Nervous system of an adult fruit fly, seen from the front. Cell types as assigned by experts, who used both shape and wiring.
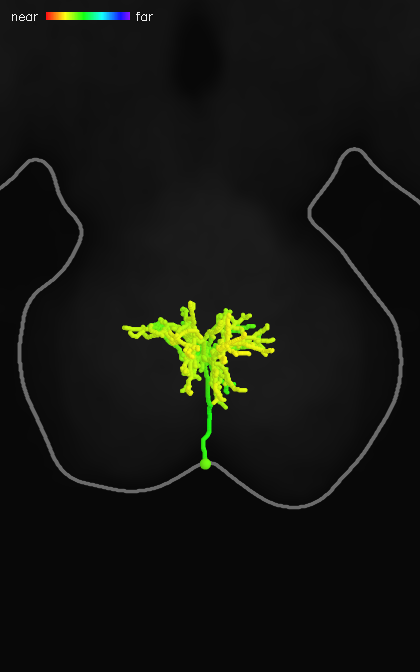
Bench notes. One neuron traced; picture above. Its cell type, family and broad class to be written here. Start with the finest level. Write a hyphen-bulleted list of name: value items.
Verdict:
- cell type: IN00A050
- family: hemilineage 00A
- broad class: nerve-cord intrinsic neuron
